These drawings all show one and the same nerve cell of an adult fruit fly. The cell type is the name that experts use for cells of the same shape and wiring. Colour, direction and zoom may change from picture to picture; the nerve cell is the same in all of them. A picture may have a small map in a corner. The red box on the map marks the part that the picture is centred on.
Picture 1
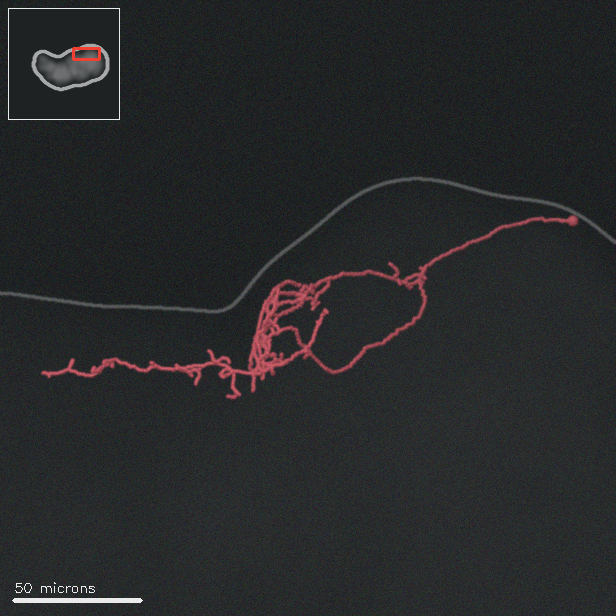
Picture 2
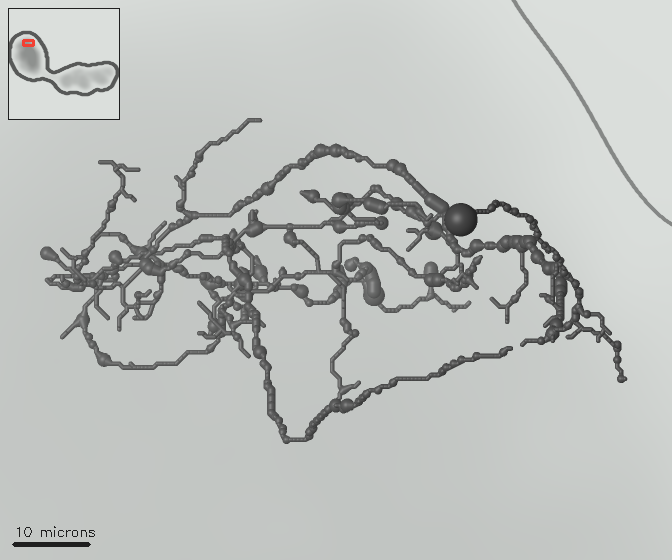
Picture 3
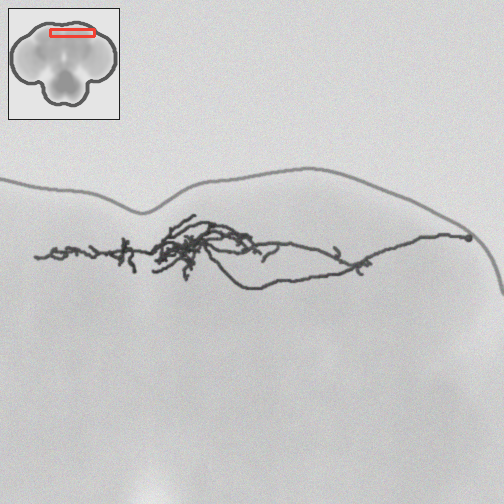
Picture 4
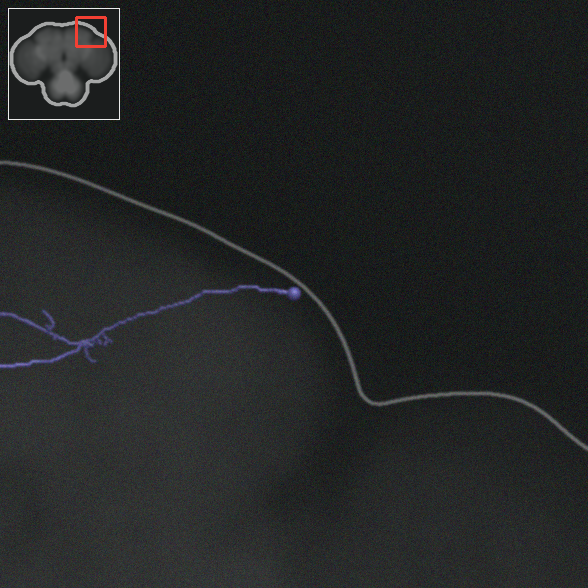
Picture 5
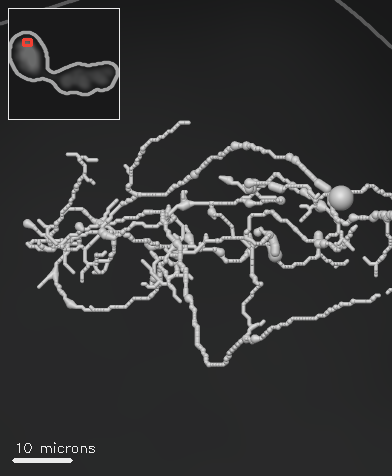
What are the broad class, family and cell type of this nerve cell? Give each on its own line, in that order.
central-brain intrinsic neuron
hemilineage SLPpl1
SMP220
